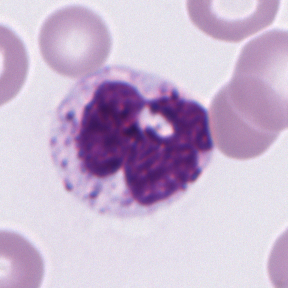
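Basophil in a stained smear of human peripheral blood. The nucleus is split into large irregular lobes, with a small pale gap between them near its top. The cytoplasm is pale pinkish-lilac, its rim widest on the left side of the cell.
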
